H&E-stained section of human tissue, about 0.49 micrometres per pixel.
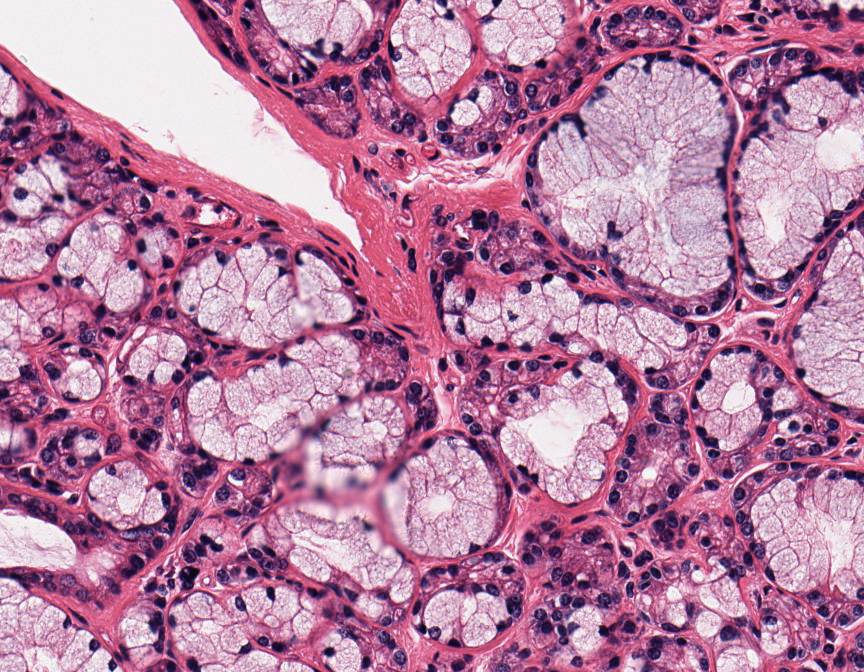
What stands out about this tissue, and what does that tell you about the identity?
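Rounded glandular acini are packed into lobules, with pink fibrous septa between them. Mucous cells line most acini; their cytoplasm is pale and finely bubbly, and their small dark nuclei sit pressed flat against the base. Across the field, mucous acini clearly outnumber the serous cell groups. A broad band of dense pink collagen runs from the upper left toward the centre. This is minor salivary gland.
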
